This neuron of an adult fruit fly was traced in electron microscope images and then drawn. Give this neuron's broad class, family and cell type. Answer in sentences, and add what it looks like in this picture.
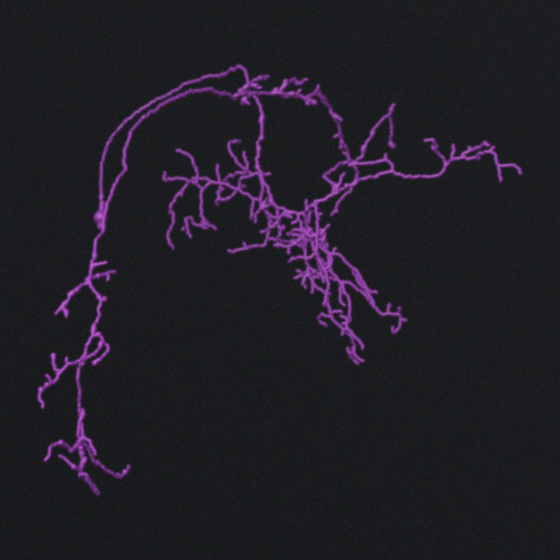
It is a central-brain intrinsic neuron. The family is hemilineage SMPp&v1_posterior. The cell type is SMP449. The cell body can be seen on the left of the picture. The picture shows dozens of branch ends.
